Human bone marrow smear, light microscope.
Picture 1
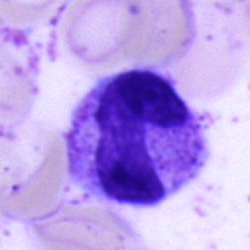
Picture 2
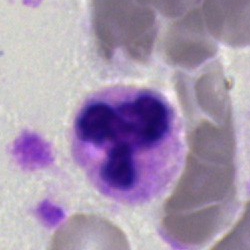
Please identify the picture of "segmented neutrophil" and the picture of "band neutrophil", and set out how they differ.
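A band neutrophil is shown in picture 1, and a segmented neutrophil in picture 2. The band neutrophil has a roughly round outline, and its nucleus is deeply indented from the right side, giving it a curved, horseshoe-like shape.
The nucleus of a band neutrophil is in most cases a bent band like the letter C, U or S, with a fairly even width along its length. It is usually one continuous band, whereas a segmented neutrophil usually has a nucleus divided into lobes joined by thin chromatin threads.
The band neutrophil's cytoplasm is pale lilac, and small purple specks lie outside the cell toward the upper left. In the segmented neutrophil, red cells lie along the right side, and the cytoplasm shows no vacuoles. Both cells have dense, dark purple chromatin and no visible nucleoli.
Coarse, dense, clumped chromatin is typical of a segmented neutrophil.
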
